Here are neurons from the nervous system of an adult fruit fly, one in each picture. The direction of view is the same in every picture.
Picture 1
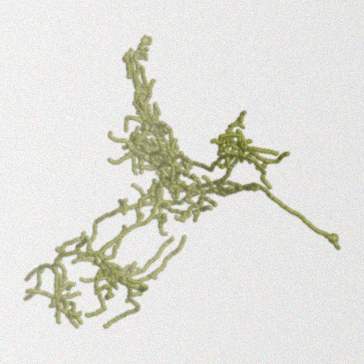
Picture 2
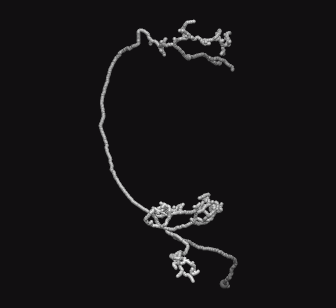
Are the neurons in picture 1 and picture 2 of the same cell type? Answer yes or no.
no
